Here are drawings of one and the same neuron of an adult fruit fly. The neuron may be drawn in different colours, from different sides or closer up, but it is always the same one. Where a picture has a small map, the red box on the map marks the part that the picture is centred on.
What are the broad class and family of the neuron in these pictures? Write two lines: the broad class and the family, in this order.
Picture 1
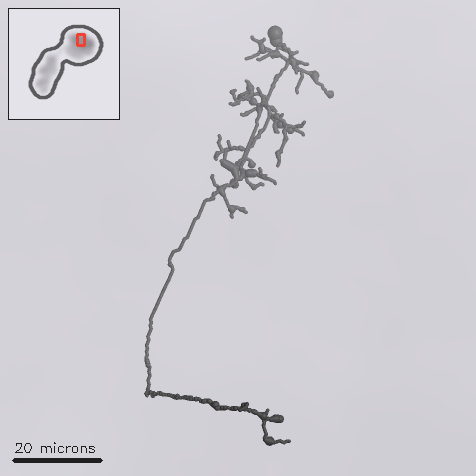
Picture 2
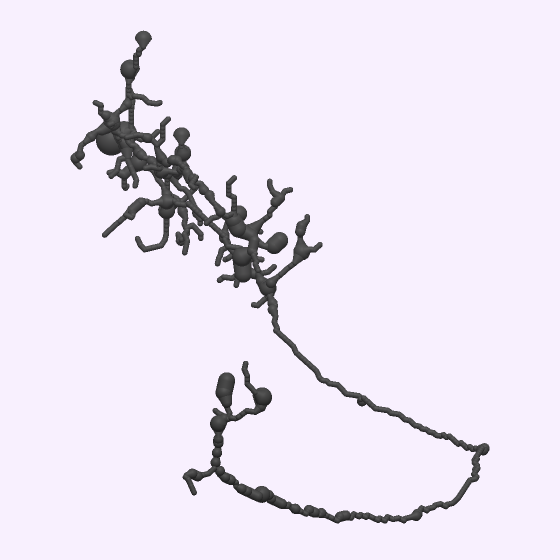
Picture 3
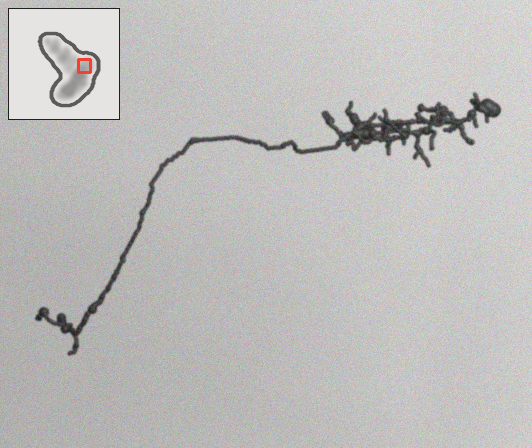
optic-lobe intrinsic neuron
Tm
